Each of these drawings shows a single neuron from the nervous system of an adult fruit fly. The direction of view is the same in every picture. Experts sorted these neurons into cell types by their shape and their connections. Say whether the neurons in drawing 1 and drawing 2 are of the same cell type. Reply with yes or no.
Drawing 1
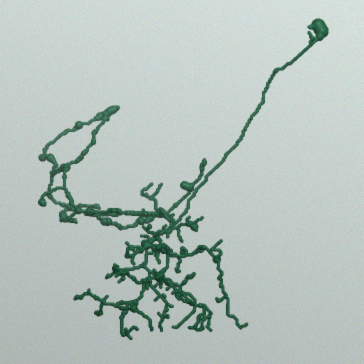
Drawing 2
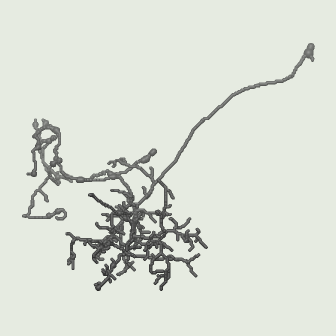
yes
